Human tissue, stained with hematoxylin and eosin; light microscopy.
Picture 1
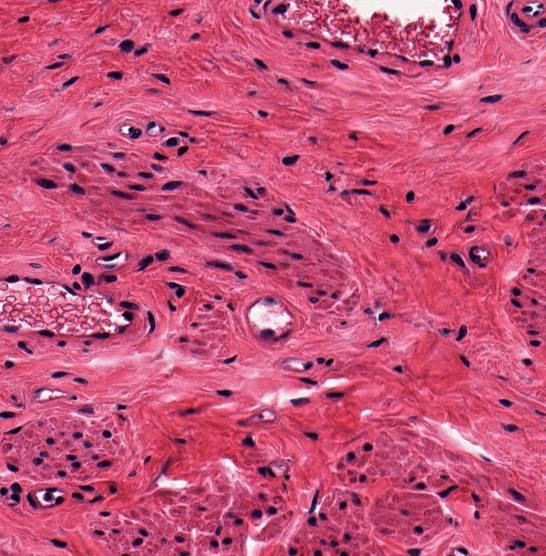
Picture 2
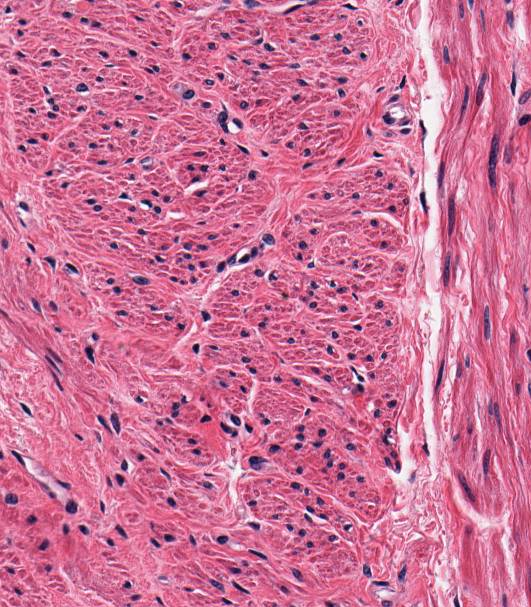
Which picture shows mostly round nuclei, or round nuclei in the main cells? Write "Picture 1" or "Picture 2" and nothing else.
Picture 2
